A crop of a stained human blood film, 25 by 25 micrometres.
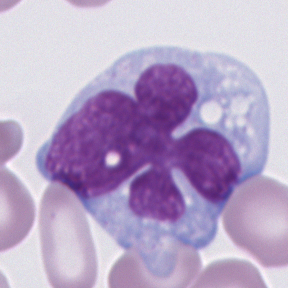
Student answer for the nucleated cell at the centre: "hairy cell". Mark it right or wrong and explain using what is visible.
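Decisive here are the several clear round vacuoles in the upper right part of the cytoplasm.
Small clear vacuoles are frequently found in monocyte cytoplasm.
This cell is therefore a monocyte, not a hairy cell. The lack of coarse coloured granules would suit either name.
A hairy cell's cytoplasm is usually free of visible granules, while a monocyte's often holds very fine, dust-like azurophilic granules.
The cytoplasm is pale grey-blue, and the outline is irregular, with a blunt bulge at the bottom. Red cells press against its lower edge.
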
